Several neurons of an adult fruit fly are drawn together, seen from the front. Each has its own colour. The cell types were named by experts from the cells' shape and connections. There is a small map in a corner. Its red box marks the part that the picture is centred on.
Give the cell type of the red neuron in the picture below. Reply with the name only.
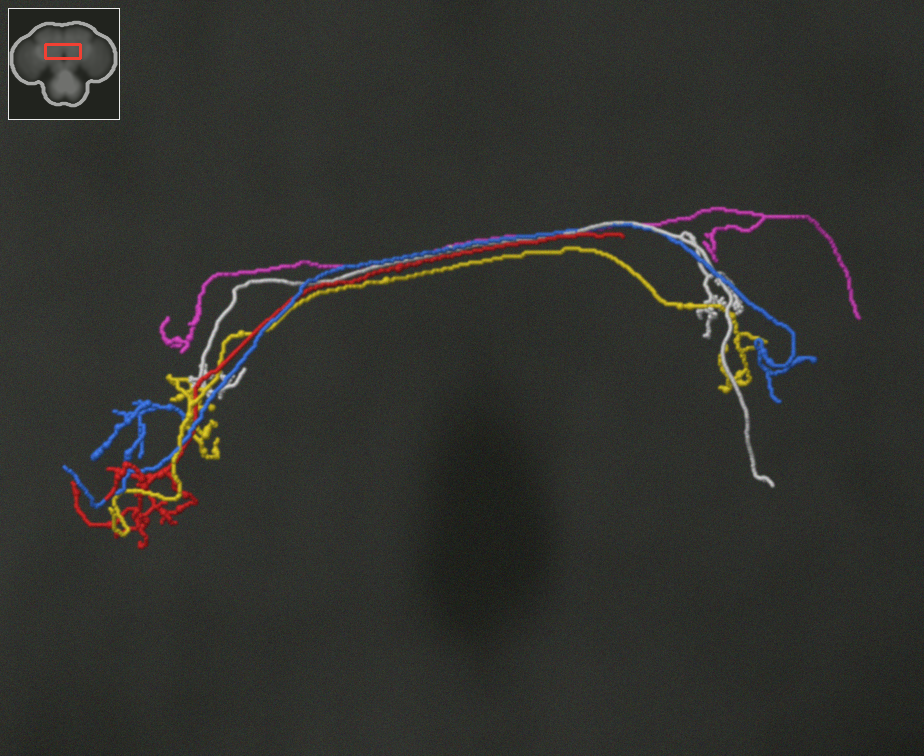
ORN_VA1v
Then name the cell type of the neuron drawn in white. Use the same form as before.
ORN_DA4l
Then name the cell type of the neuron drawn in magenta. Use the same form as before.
ORN_DA3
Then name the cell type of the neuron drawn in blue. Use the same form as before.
ORN_VA1d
